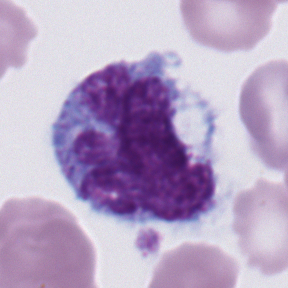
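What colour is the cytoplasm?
Pale grey-blue, holding no large, coarse granules.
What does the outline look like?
Roughly round, with a ragged, frayed edge along the upper right.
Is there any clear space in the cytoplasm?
Yes, a clear, round pale space at the upper right, beside the nucleus.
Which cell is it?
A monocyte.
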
